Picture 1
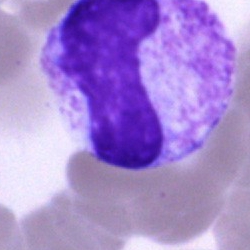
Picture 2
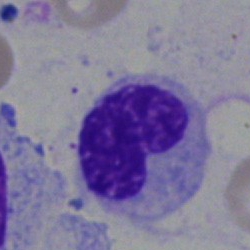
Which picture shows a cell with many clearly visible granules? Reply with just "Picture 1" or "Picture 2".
Picture 1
